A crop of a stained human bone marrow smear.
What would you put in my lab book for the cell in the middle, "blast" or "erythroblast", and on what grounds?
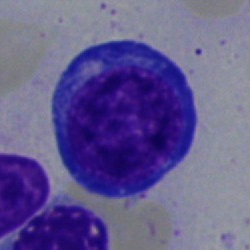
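This one is an erythroblast. First, the chromatin: speckled, with darker clumps among paler spots.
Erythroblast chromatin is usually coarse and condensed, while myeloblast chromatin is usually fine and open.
These clumps match the coarse pattern, not the fine one. Second, the cytoplasm: a deep blue band running all the way round the nucleus, with a paler patch at its upper left.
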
